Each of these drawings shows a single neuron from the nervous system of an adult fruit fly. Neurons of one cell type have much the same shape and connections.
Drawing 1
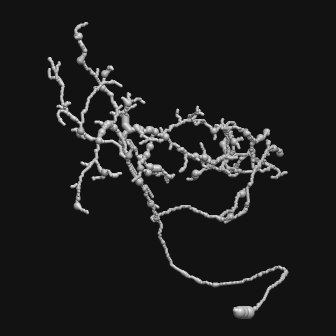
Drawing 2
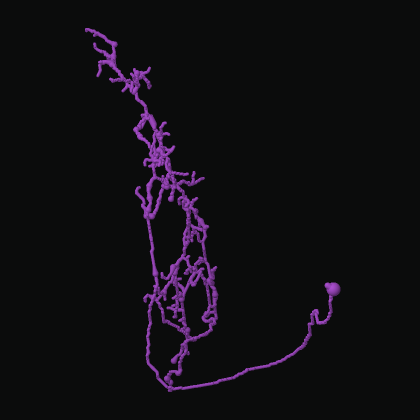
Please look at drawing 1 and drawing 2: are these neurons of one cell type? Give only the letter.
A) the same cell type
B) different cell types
A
